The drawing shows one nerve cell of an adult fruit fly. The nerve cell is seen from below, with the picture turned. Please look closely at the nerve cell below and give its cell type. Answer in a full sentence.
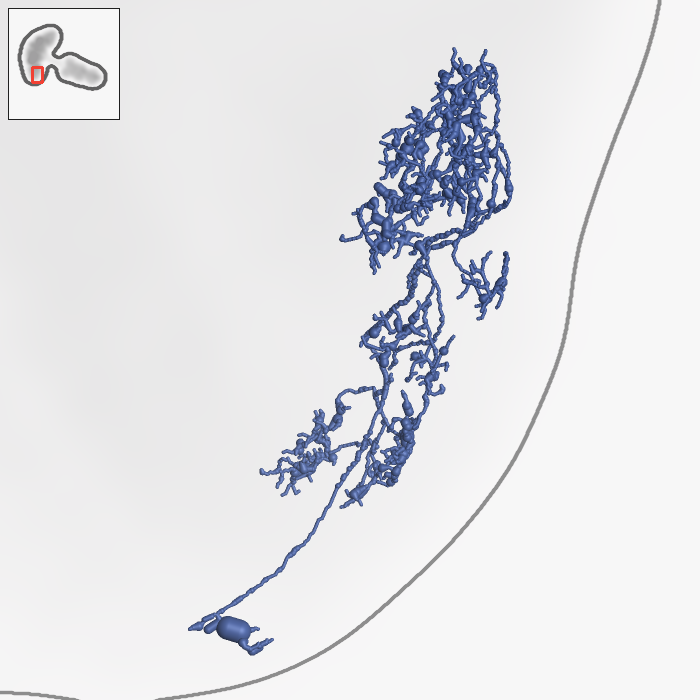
The cell type is Pm3.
